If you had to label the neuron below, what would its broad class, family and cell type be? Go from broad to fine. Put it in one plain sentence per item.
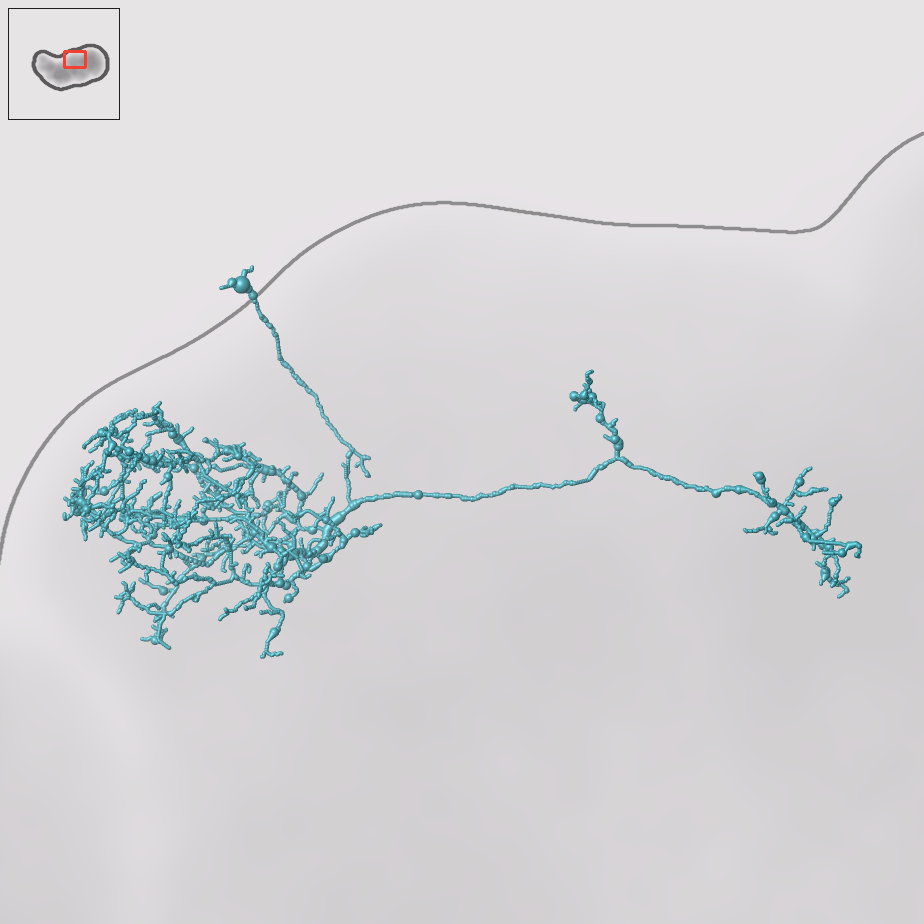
A central-brain intrinsic neuron of hemilineage VLPd&p1_posterior, type LHPD2a2.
